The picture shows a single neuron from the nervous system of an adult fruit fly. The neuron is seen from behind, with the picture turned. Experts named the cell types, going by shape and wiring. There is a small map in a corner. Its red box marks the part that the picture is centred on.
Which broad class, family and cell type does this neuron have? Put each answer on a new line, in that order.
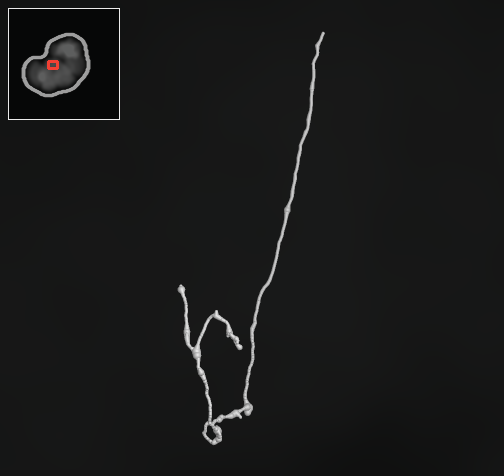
sensory neuron entering the brain
ENS
ENS5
